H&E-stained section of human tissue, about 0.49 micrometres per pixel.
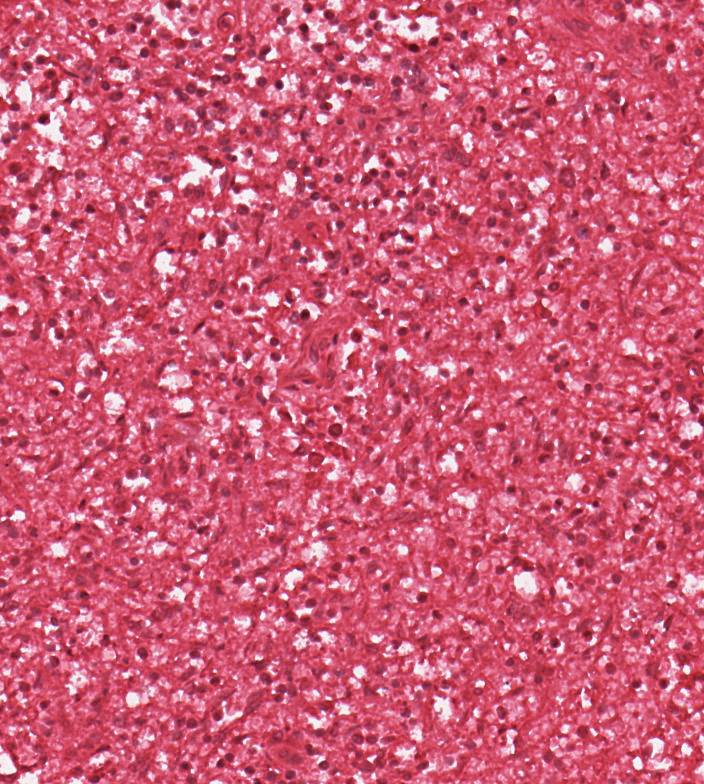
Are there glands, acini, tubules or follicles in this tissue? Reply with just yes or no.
No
